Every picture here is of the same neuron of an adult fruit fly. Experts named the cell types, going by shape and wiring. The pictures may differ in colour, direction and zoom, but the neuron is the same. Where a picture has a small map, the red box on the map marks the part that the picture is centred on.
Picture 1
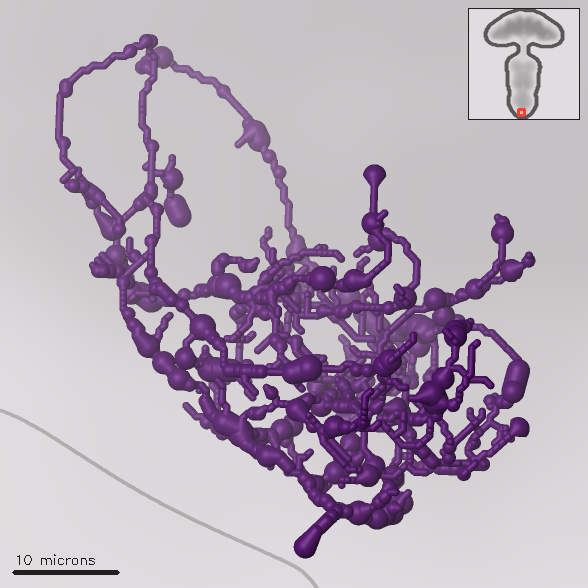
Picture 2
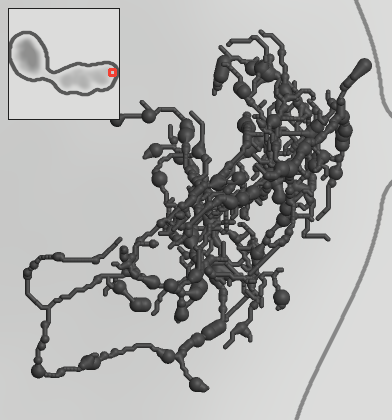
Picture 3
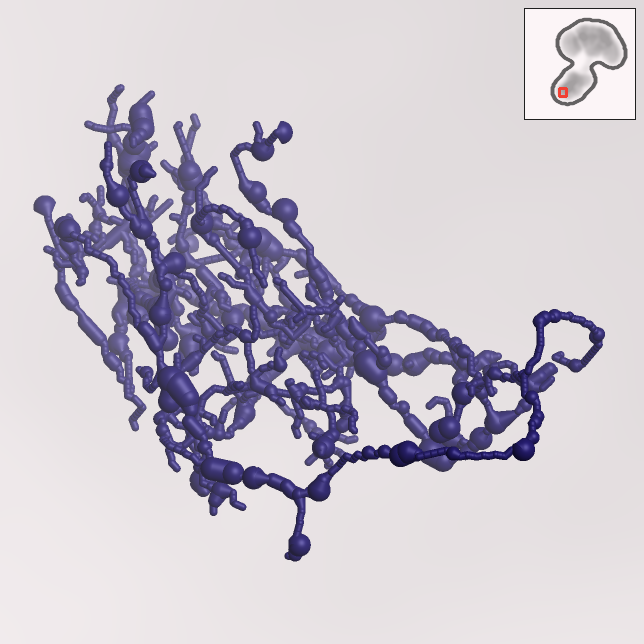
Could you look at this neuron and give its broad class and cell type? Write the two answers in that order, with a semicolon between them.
nerve-cord intrinsic neuron; INXXX409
